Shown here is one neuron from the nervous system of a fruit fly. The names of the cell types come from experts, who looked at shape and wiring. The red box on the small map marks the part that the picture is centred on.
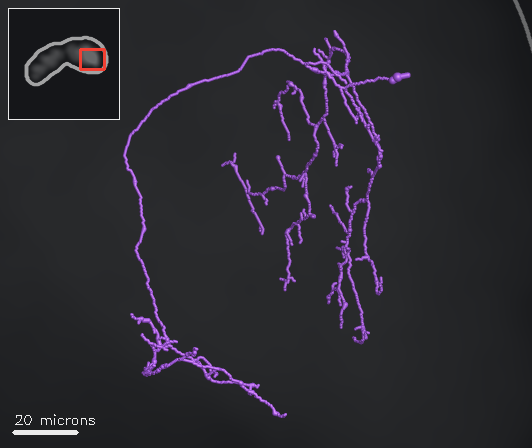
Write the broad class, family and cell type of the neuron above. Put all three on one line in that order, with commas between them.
visual projection neuron, MeVP, MeVP16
